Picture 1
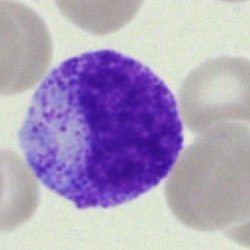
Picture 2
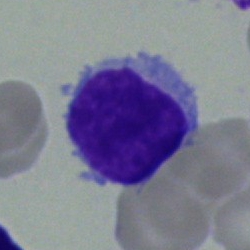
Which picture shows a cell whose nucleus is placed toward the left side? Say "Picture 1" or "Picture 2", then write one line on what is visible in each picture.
Picture 2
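Picture 1: The nucleus lies toward the right side of the cell.
Picture 2: The rim of cytoplasm is widest along the upper right side of the cell.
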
